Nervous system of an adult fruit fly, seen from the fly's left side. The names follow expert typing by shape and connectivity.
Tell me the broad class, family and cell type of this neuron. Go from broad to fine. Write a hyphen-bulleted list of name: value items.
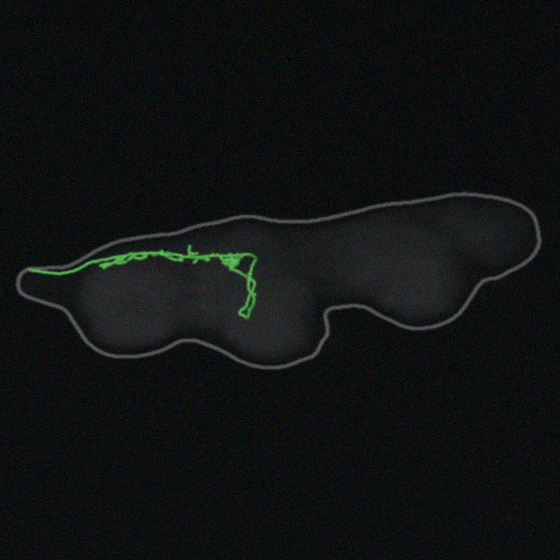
- broad class: ascending neuron
- family: hemilineage 09A
- cell type: AN09A005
